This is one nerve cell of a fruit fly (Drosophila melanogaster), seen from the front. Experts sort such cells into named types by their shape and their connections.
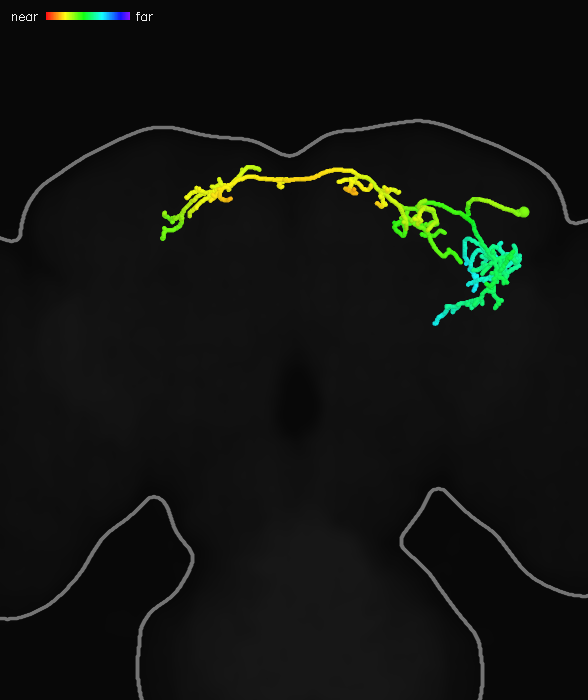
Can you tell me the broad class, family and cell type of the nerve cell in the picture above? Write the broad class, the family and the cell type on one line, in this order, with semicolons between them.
central-brain intrinsic neuron; hemilineage SLPad1_anterior; LH006m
